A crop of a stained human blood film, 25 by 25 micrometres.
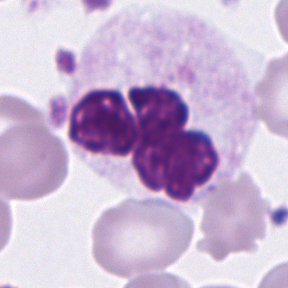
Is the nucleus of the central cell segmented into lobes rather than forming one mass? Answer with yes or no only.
Yes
